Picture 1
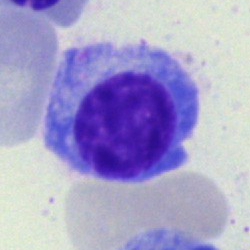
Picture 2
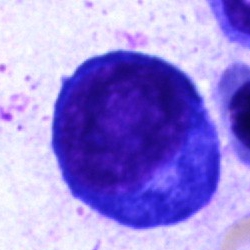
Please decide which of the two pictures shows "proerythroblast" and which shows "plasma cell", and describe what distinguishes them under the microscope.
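The plasma cell is shown in picture 1 and the proerythroblast in picture 2. Their chromatin differs: in the plasma cell it is dark purple and clumped, with paler patches between the clumps, whereas in the proerythroblast it is dark purple but finely textured rather than coarsely clumped.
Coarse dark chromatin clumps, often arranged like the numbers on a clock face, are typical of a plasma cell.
The outlines differ as well: irregular with small bulges in the plasma cell, round to slightly oval and mostly smooth in the proerythroblast, apart from a single small bump at the upper left. The plasma cell's blue cytoplasm forms its widest band on the upper-left side of the nucleus, and no distinct nucleolus is visible.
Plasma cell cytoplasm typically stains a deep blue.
The proerythroblast shows no distinct granules in its cytoplasm.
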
